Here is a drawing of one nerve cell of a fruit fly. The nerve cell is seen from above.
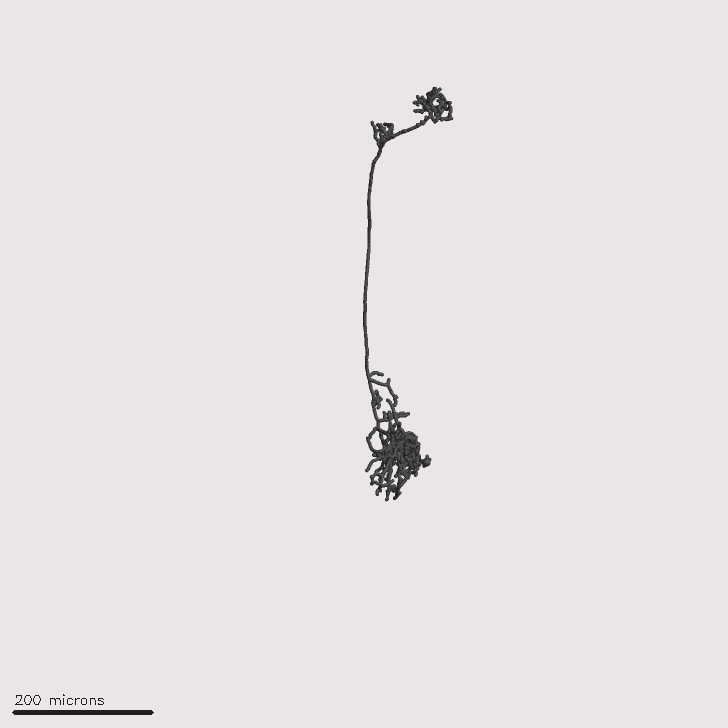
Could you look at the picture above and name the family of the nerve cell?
hemilineage 17B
